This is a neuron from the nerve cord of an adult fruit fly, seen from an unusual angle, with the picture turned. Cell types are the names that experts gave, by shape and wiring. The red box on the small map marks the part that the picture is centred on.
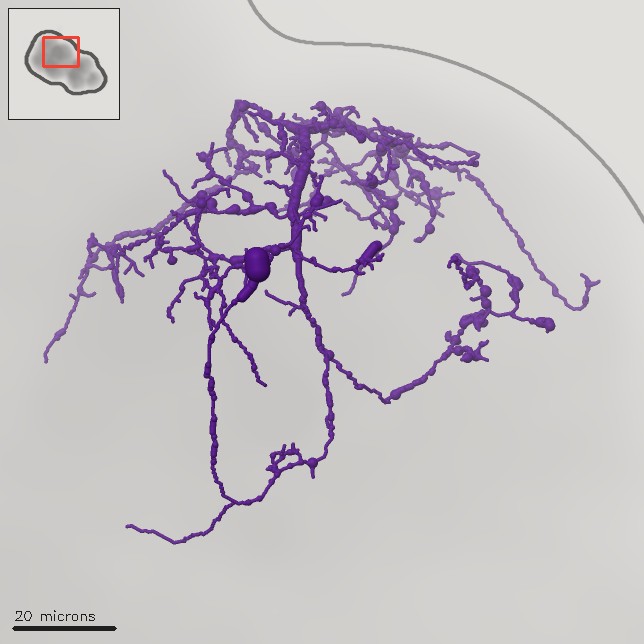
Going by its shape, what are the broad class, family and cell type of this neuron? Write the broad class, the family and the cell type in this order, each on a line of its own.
nerve-cord intrinsic neuron
hemilineage 04B
IN04B037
